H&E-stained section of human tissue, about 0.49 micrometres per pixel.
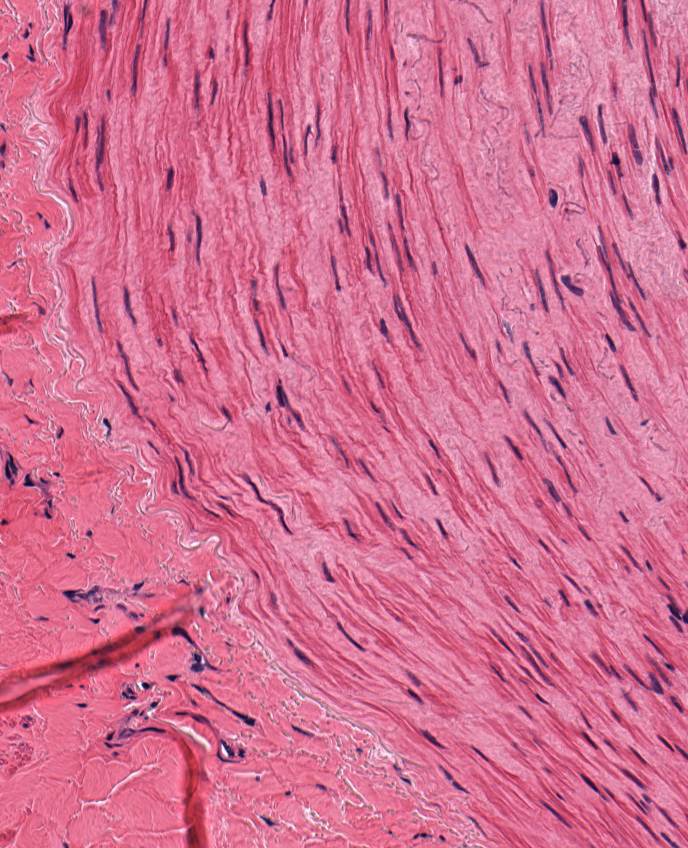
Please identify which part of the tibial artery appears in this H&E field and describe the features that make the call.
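This is the tunica media. The bundle's nuclei are elongated, dark purple and aligned with the fibres, which run nearly vertically at the top and sweep diagonally toward the lower right at the bottom.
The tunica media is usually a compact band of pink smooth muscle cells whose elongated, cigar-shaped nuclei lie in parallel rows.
At the left, the bundle meets pink collagen with fewer nuclei along a wavy line with thin pale clefts.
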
